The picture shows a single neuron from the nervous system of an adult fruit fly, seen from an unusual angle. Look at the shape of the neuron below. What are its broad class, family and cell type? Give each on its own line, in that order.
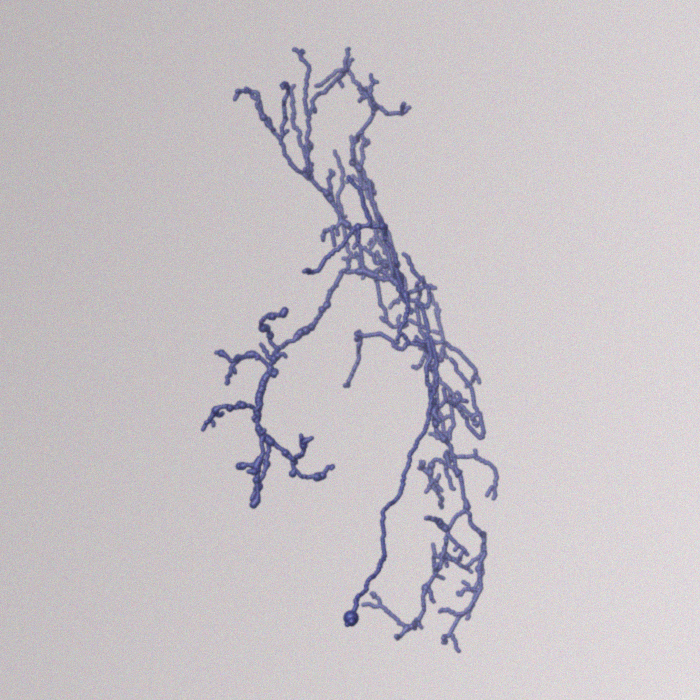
nerve-cord intrinsic neuron
hemilineage 21A
IN21A051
